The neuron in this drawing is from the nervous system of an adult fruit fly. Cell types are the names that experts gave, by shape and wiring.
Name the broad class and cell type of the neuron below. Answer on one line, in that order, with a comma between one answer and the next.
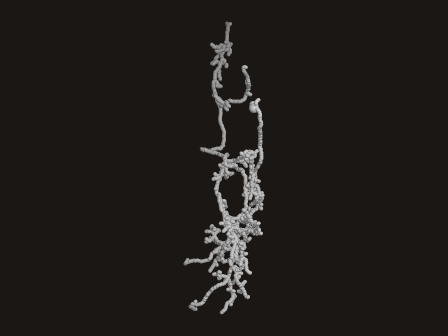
central-brain intrinsic neuron, PS159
